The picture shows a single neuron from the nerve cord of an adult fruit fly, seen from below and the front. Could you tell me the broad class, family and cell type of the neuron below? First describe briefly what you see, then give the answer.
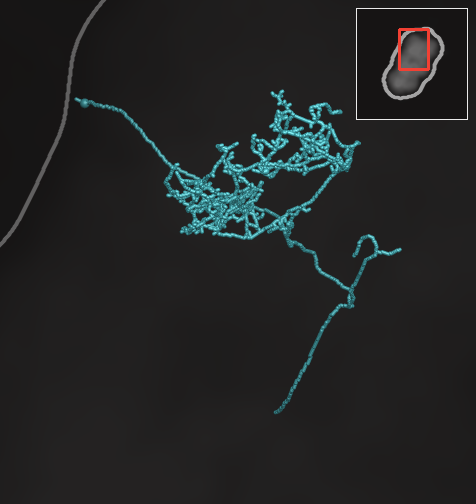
Dozens of branch ends can be seen. In this view it is about as wide as it is tall. It is a nerve-cord intrinsic neuron. Its family is hemilineage 23B. The cell type is IN23B041.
